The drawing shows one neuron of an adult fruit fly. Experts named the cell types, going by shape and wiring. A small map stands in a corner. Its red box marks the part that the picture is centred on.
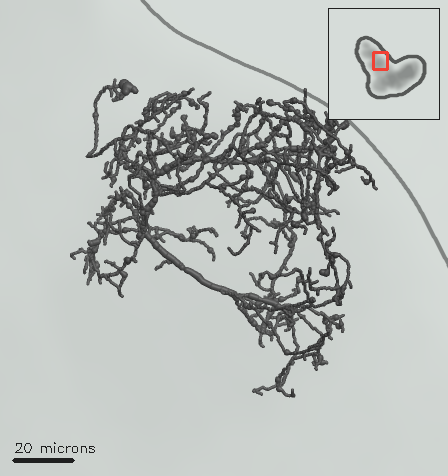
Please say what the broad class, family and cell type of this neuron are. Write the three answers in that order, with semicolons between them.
nerve-cord intrinsic neuron; hemilineage 03A; IN03A013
